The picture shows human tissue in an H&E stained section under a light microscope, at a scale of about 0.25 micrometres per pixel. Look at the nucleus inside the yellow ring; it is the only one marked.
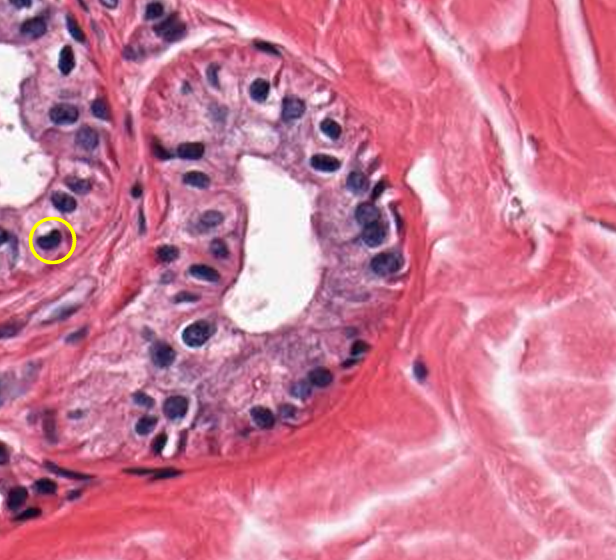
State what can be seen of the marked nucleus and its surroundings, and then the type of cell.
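A small clear, unstained space sits against the side of the nucleus that faces the lumen. The cytoplasm is pale pinkish-purple, and its borders with the neighbouring cells are indistinct. The cell lies in the outer part of the cell lining of a small tubule, close to the band of wavy pink fibres that encircles the tubule. This is a sweat gland cell.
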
